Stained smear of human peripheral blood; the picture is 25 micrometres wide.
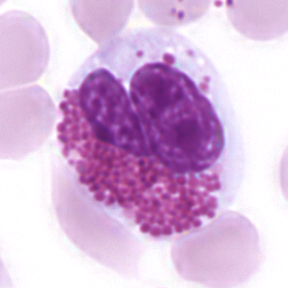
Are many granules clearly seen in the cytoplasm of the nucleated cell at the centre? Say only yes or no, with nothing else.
Yes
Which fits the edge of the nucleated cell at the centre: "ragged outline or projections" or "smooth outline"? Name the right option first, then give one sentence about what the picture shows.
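Smooth outline. The cell outline is round to slightly oval and smooth.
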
